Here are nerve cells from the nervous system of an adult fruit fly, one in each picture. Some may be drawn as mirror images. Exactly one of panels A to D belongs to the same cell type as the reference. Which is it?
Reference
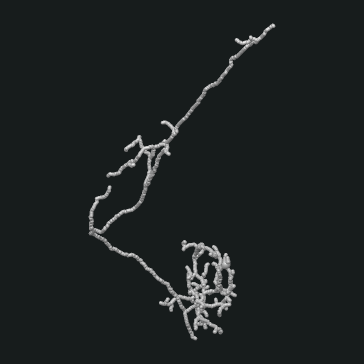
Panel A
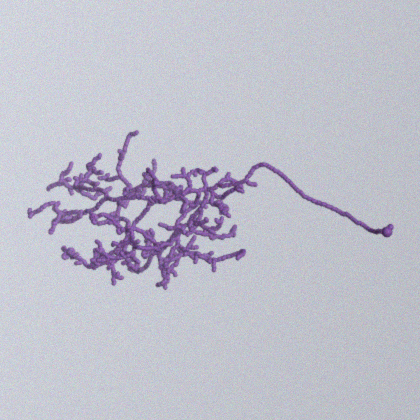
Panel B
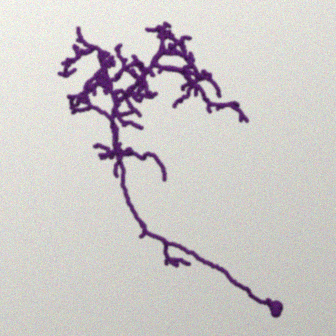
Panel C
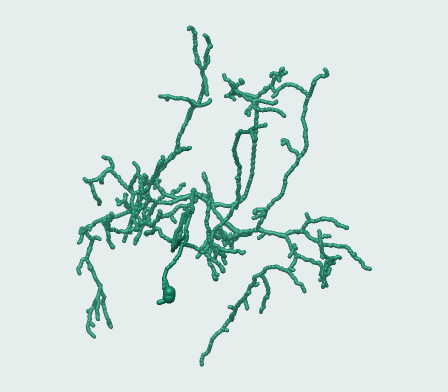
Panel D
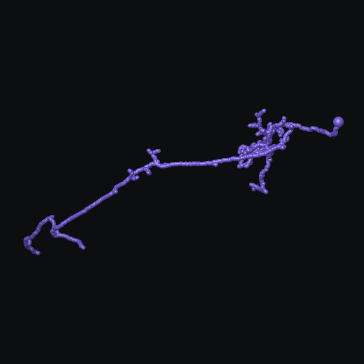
Panel D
